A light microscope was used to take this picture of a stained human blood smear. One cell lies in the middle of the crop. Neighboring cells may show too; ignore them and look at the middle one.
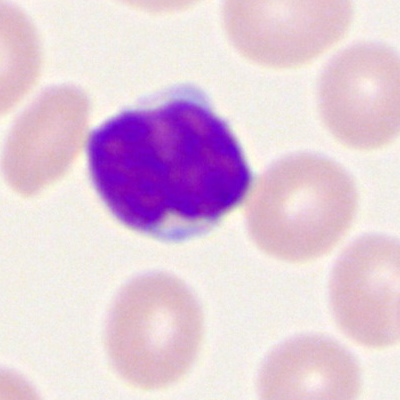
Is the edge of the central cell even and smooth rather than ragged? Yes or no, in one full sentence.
Yes, the outline of the cell is smooth.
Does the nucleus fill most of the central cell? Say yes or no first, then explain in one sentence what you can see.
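Yes. The cytoplasm is a scant, pale blue rim seen mainly along the top and bottom edges.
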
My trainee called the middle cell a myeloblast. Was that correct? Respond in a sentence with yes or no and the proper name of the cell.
No, it is a lymphocyte, not a myeloblast, that lies at the centre of the crop.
